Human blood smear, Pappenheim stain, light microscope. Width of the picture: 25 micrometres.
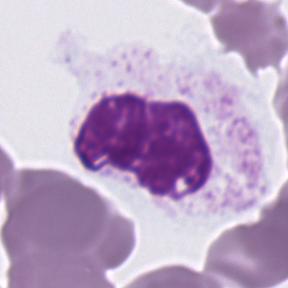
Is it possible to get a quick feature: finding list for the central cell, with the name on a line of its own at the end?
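Chromatin: dark purple, densely condensed, a few paler streaks
Cytoplasm: abundant, very pale grey-blue
Granules: fine, pinkish-purple, scattered throughout
Granule spread: denser on the right side than the left
Cell type: segmented neutrophil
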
